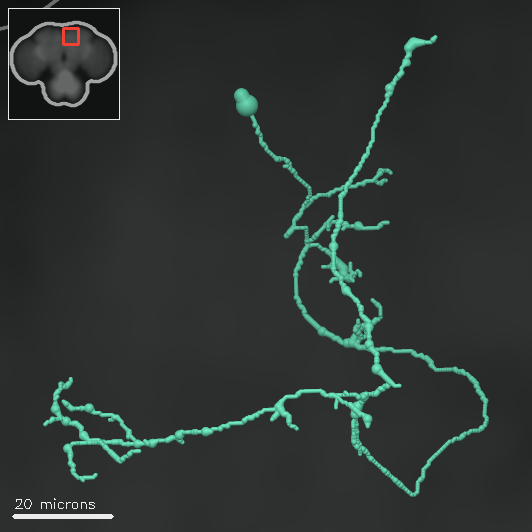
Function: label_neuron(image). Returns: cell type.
KCa'b'-ap2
